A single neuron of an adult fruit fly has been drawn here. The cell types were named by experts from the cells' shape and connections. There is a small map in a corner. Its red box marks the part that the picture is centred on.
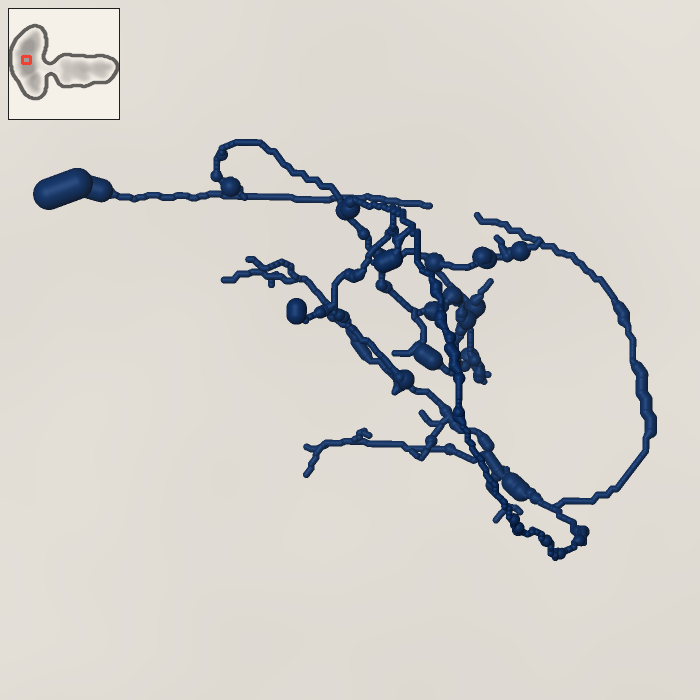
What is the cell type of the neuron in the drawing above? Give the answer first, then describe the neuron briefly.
Its cell type is SMP352. It is a central-brain intrinsic neuron. It lies in the brain. The cell body can be seen at the upper left of the picture.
